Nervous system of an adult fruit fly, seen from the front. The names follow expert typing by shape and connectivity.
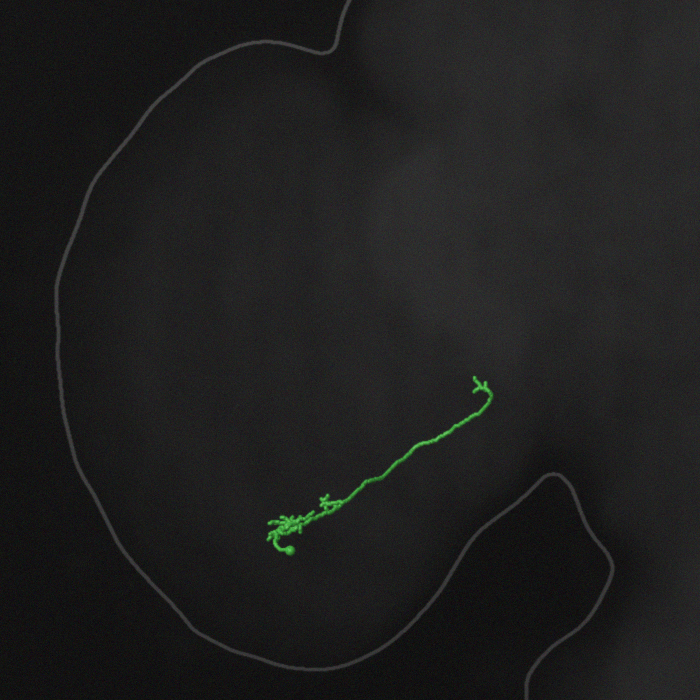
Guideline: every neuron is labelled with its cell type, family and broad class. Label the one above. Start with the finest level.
Tm20; Tm; optic-lobe intrinsic neuron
